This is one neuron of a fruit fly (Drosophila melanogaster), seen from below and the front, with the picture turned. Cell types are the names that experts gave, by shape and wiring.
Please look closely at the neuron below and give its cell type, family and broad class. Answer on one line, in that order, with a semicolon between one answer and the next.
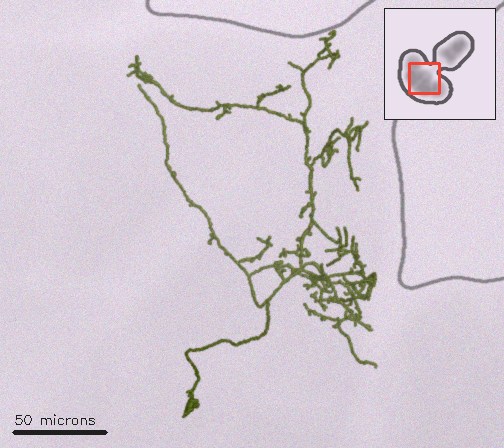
PS324; hemilineage LALv1_ventral; central-brain intrinsic neuron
